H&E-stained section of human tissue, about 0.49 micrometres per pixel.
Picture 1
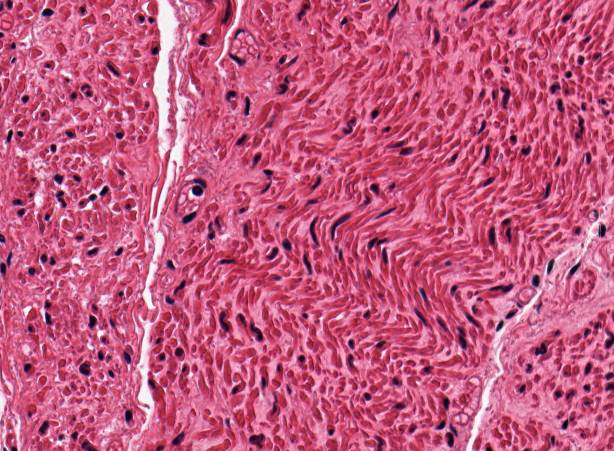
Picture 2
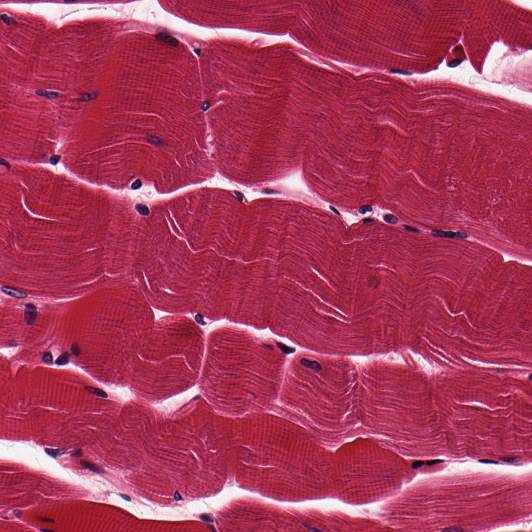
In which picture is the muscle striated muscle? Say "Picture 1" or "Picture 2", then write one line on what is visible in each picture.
Picture 2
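In picture 1: The muscle cells have abundant, evenly eosinophilic cytoplasm without cross-striations.
In picture 2: Fine transverse cross-striations cross the fibres throughout the field.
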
